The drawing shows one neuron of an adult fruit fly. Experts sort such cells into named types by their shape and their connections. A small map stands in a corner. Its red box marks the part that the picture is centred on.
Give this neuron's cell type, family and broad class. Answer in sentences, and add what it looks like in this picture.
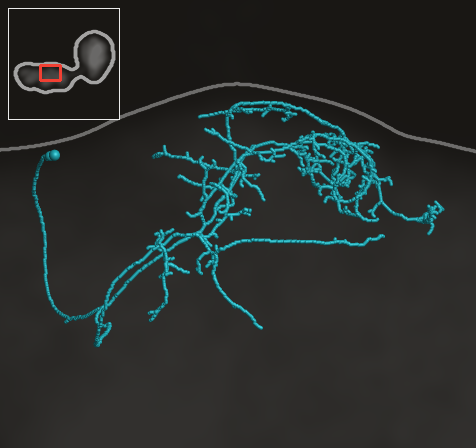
It is of cell type IN19B056. Its family is hemilineage 19B. It is a nerve-cord intrinsic neuron. Dozens of branch ends can be seen. In this view it is wider than it is tall.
